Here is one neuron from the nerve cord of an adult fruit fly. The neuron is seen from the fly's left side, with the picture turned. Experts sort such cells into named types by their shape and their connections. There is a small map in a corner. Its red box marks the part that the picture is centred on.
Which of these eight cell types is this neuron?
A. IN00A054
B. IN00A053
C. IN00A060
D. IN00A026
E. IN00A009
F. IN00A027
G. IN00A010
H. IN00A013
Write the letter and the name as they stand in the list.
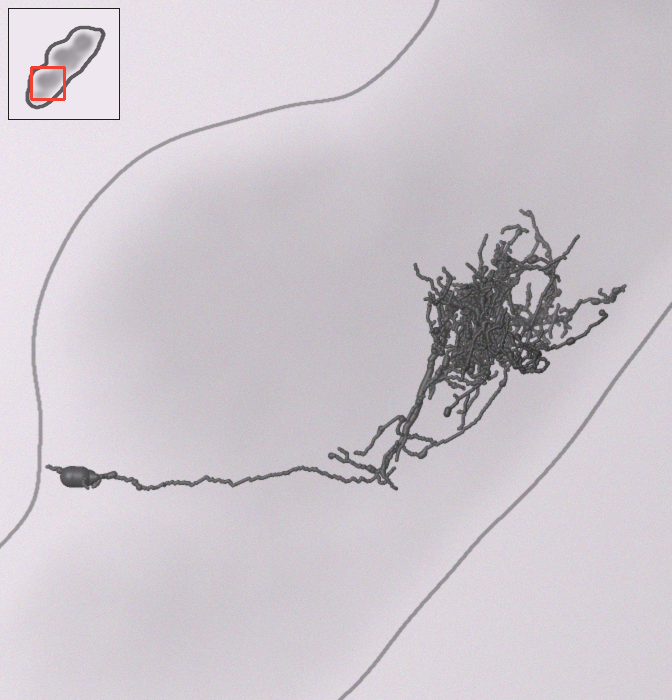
H. IN00A013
